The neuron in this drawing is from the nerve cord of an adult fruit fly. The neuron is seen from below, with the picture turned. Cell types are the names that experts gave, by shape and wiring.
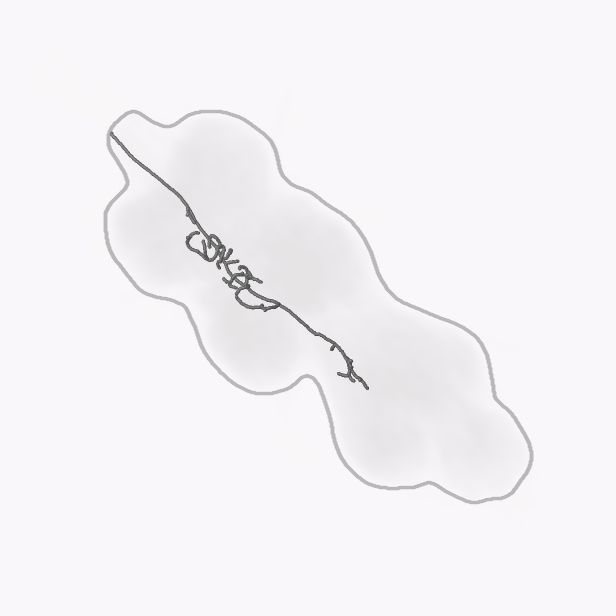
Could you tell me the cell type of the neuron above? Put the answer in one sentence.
The cell type is DNg56.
